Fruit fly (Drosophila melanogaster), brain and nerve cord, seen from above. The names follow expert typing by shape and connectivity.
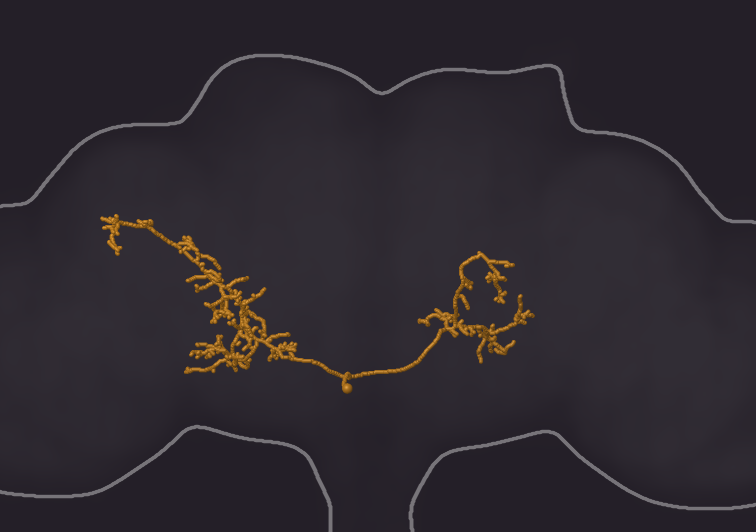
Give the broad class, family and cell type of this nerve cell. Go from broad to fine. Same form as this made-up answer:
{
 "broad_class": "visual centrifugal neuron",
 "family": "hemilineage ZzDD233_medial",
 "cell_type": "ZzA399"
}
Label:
{
 "broad_class": "central-brain intrinsic neuron",
 "family": "hemilineage DM1_dorsal",
 "cell_type": "CB4073"
}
